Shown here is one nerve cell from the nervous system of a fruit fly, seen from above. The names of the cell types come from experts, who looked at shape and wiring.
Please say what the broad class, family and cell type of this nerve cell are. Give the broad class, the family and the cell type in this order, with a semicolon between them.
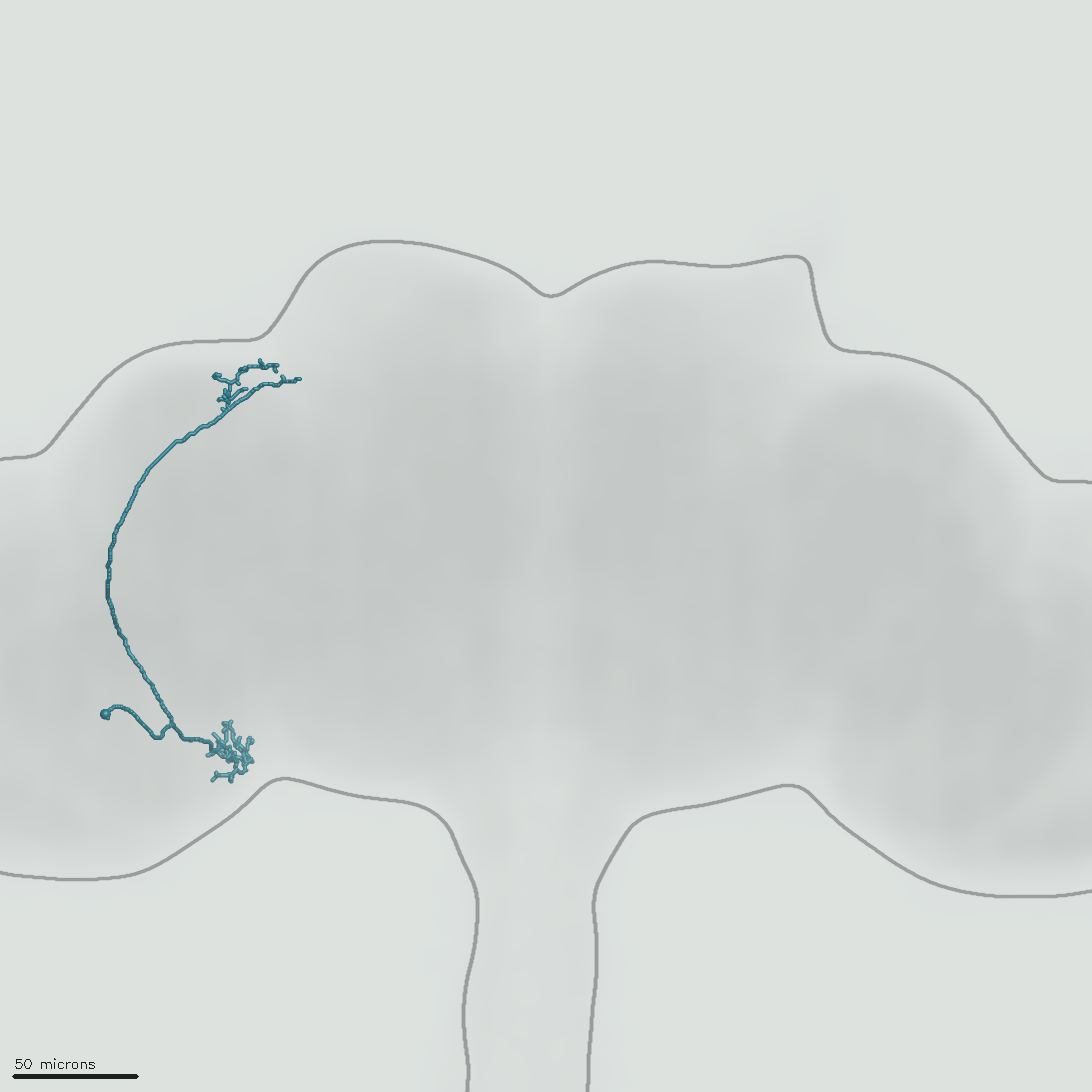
visual projection neuron; hemilineage VPNd2; LC10c-1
